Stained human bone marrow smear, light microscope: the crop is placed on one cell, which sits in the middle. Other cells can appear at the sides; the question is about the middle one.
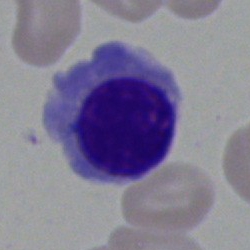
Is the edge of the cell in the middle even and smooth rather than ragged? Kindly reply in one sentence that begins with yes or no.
No, the cell lacks a smooth edge; its outline is rough.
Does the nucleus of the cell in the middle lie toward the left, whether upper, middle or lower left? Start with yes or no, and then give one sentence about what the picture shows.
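No. The nucleus sits off-centre, toward the right side of the cell.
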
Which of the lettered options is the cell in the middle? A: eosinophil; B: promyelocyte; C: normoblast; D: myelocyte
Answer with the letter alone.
C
